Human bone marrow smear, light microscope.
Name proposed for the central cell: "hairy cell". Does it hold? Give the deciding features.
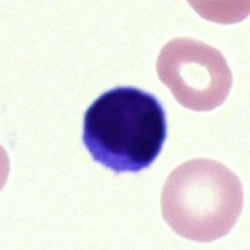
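No: this is not a hairy cell but a lymphocyte. The deciding feature is the cytoplasm, which forms only a thin crescent along the lower edge of the cell.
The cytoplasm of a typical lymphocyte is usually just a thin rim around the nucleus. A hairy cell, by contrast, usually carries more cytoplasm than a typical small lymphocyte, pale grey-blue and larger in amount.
The scant cytoplasm therefore speaks for lymphocyte and against hairy cell. The remaining features stand simply as seen: a round outline, dense dark purple chromatin, no visible nucleoli, no granules in the cytoplasm, and no other cell touching it.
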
